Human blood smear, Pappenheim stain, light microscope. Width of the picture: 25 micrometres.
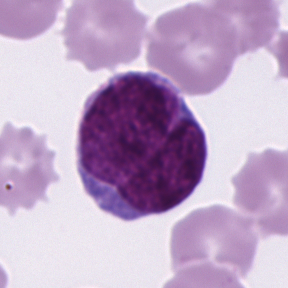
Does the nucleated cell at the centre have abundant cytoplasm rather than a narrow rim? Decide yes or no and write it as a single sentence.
No, the cell has scant cytoplasm instead of a broad area.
